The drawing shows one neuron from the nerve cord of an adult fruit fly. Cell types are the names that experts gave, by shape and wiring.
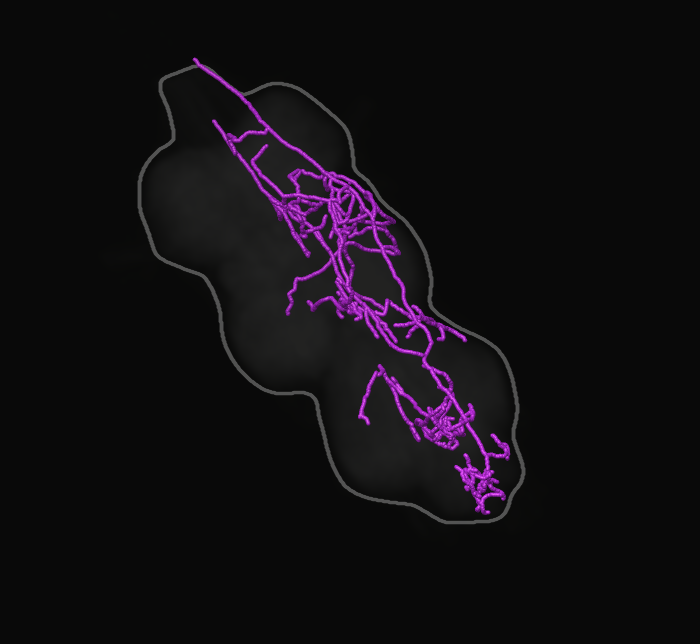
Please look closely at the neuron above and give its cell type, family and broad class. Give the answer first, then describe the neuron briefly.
Its cell type is DNc02. The family is DNc. Its broad class is descending neuron. The drawing shows no cell body. Dozens of branch ends can be seen.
